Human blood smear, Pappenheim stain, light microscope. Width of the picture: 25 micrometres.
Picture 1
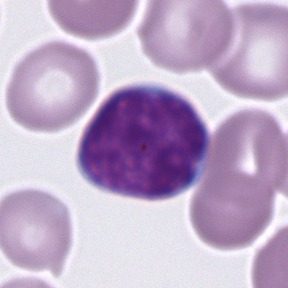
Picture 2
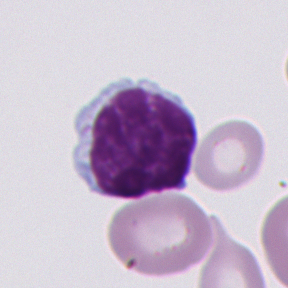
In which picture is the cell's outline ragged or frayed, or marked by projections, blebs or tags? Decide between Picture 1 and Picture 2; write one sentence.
In picture 2, the cell has a rough edge rather than a smooth one.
